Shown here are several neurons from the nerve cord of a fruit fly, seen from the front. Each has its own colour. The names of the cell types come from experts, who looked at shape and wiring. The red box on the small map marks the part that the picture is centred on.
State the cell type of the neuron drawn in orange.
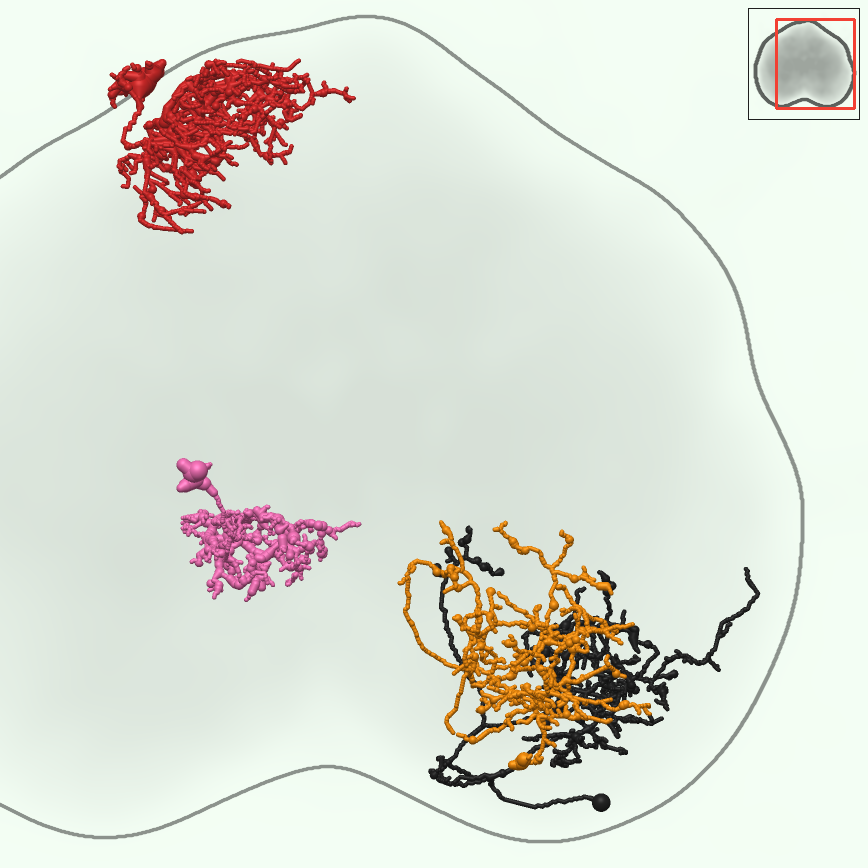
IN01B040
